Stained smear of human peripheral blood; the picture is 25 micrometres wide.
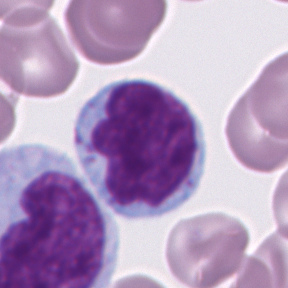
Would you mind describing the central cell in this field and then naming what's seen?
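Measuring about 11 by 9 micrometres, the nucleus fills most of the cell and leaves only a narrow rim of pale blue cytoplasm. Its chromatin is dense, gathered into darker clumped patches. At the left edge, a few small purple granules lie in the cytoplasm. Here we have a large granular lymphocyte.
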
